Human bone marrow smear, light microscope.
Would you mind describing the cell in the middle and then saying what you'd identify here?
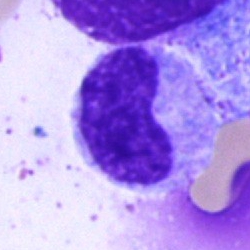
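The kidney-shaped nucleus, its indentation facing right, sits toward the left of the cell, leaving most of the cytoplasm on the right. That cytoplasm is pale lilac-blue and holds only fine, faint granules. The cell is a metamyelocyte.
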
